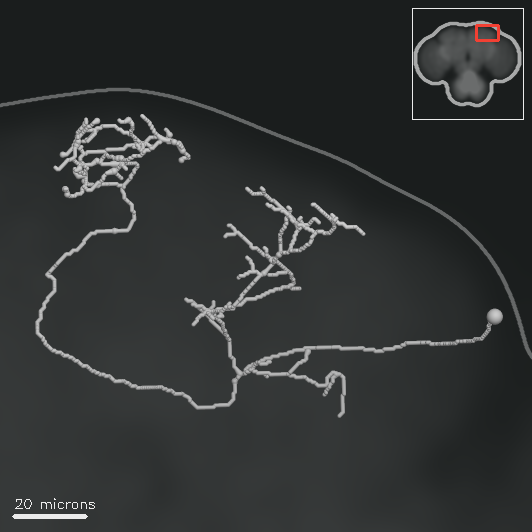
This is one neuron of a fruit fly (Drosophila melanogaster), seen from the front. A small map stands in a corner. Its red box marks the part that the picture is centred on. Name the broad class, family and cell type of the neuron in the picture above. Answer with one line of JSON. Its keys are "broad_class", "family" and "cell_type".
{"broad_class": "central-brain intrinsic neuron", "family": "hemilineage LHp2", "cell_type": "CB3081"}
